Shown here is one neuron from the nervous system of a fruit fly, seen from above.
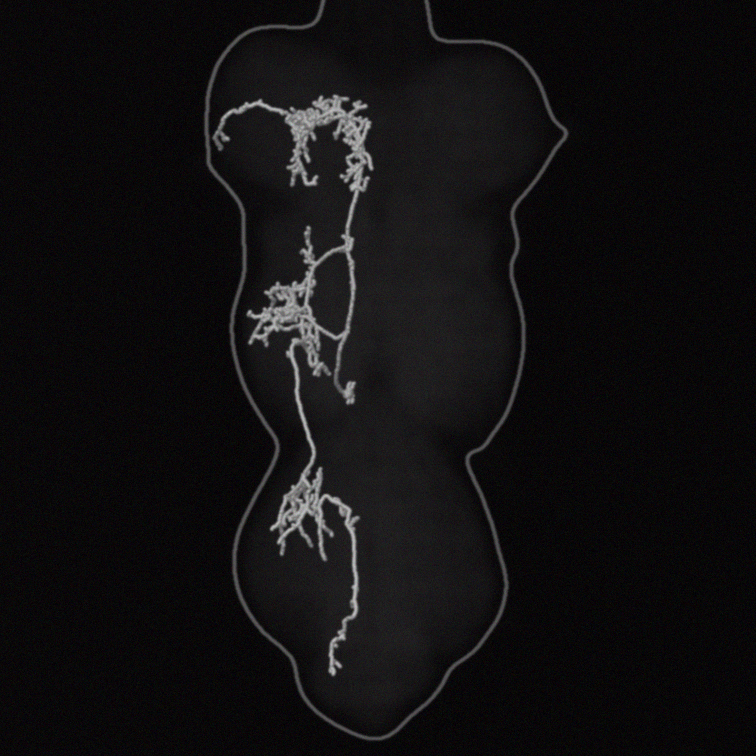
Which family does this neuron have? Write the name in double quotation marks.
"hemilineage 03B"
